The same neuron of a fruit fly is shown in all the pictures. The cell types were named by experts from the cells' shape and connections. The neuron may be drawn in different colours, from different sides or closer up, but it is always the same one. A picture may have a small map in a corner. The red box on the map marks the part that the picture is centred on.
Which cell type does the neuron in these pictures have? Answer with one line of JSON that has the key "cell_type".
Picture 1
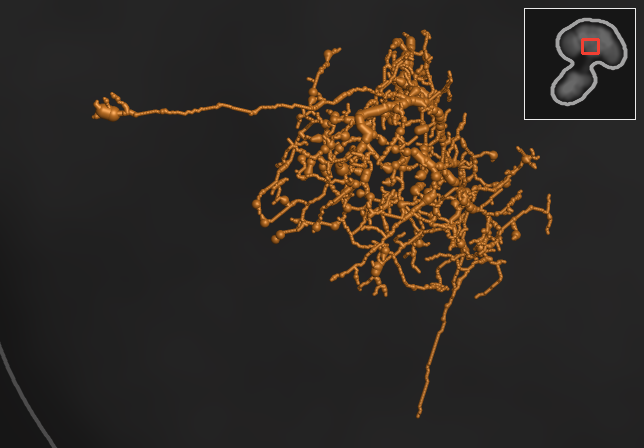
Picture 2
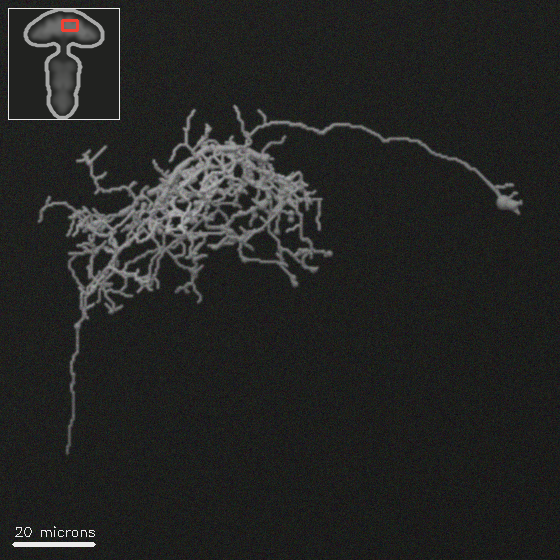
{"cell_type": "GNG210"}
